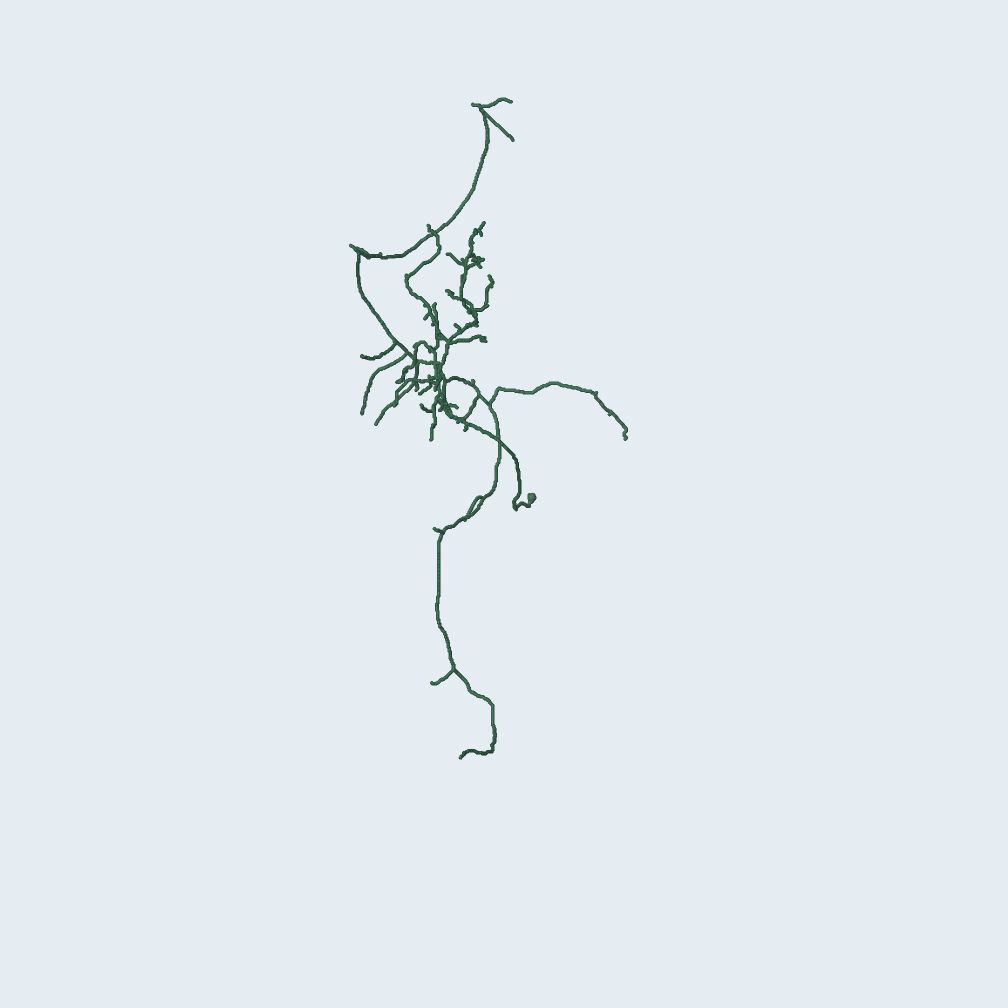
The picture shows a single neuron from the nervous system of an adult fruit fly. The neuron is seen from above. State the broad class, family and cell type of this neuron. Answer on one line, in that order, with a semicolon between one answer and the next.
nerve-cord intrinsic neuron; hemilineage 12B; IN12B044_c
